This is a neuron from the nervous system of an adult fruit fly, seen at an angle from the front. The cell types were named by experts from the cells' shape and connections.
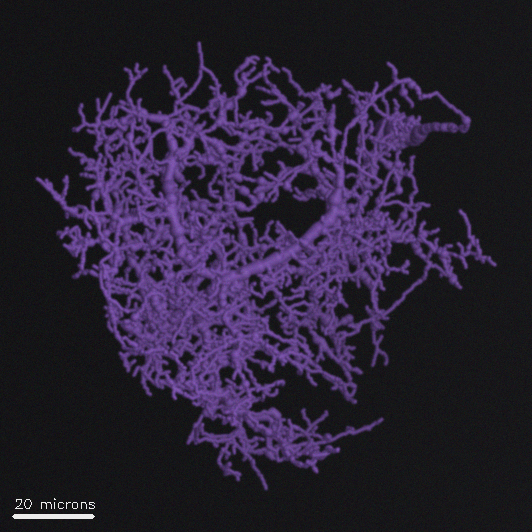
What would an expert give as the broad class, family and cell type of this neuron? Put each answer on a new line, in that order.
nerve-cord intrinsic neuron
hemilineage 03A
IN03A004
